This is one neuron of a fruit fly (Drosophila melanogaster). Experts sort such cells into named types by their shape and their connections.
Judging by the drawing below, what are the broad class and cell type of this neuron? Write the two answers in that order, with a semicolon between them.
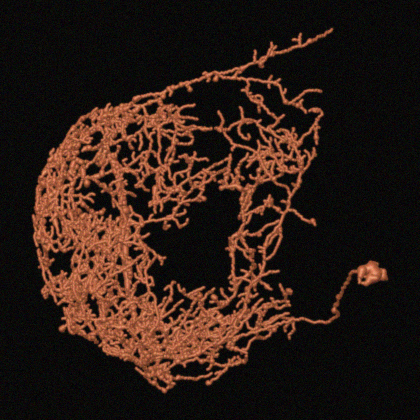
central-brain intrinsic neuron; 5-HTPLP01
